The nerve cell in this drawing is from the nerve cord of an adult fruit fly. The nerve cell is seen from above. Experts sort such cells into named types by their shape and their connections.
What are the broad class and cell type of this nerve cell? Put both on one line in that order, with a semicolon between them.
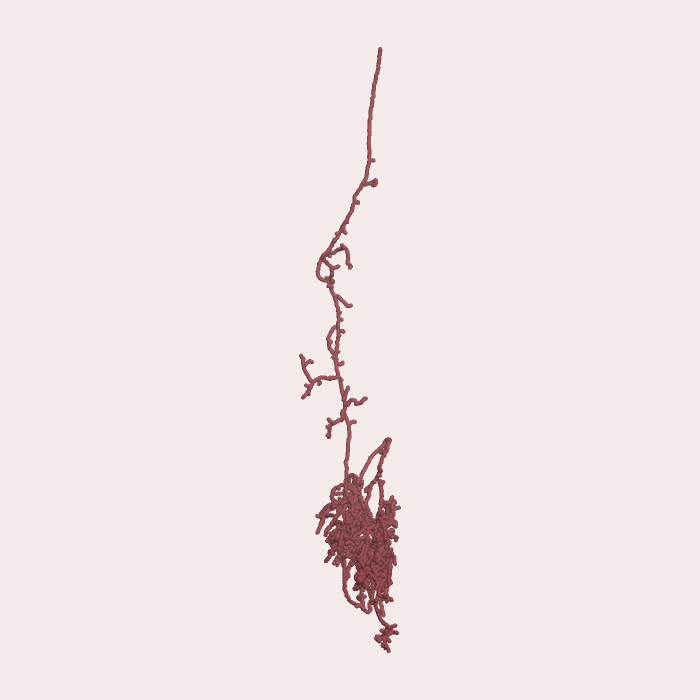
ascending neuron; ANXXX037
